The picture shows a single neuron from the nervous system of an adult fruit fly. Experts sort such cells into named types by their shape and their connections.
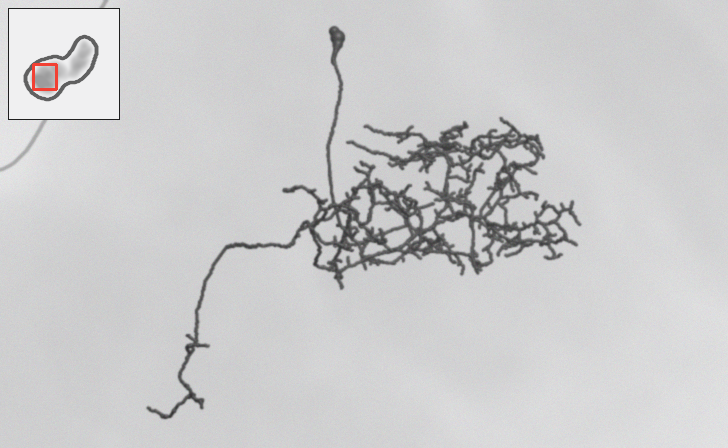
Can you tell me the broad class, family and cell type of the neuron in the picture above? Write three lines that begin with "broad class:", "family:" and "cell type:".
broad class: central-brain intrinsic neuron
family: hemilineage LHl2_ventral
cell type: AVLP064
